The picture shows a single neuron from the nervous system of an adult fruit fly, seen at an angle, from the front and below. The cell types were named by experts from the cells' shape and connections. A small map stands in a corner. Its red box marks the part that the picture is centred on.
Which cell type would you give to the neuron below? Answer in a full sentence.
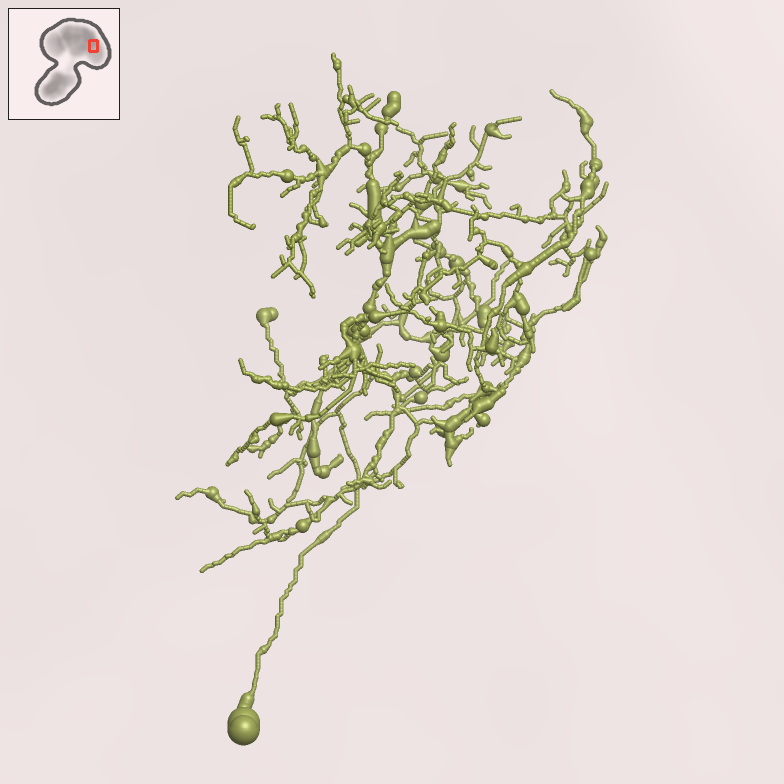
The cell type is CB4241.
